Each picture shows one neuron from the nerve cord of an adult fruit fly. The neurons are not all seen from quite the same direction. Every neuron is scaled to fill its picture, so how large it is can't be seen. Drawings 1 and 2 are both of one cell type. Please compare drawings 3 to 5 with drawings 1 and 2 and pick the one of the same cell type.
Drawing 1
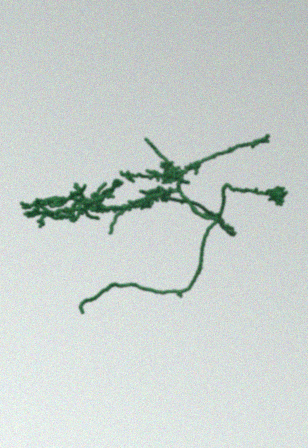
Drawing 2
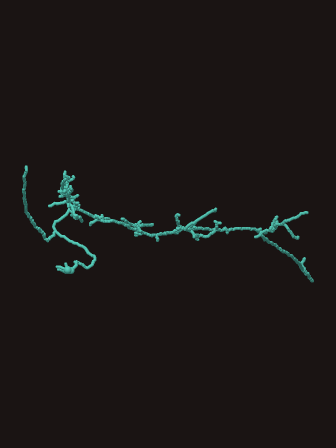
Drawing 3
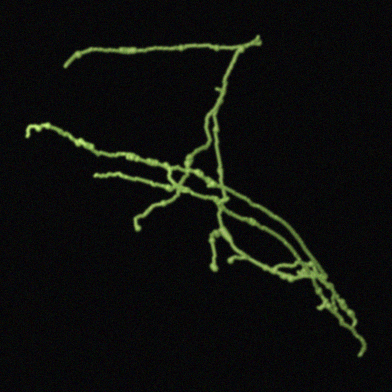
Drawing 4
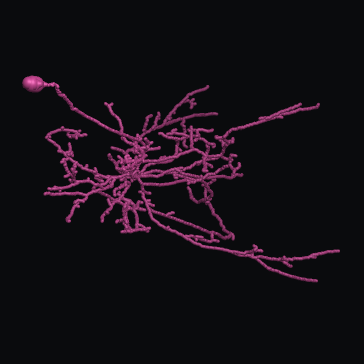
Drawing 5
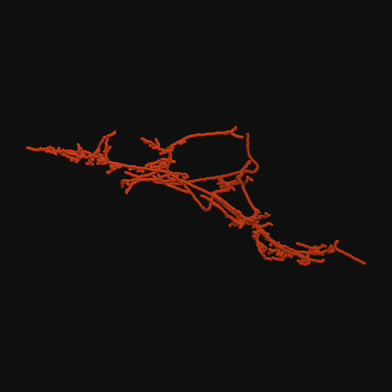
5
